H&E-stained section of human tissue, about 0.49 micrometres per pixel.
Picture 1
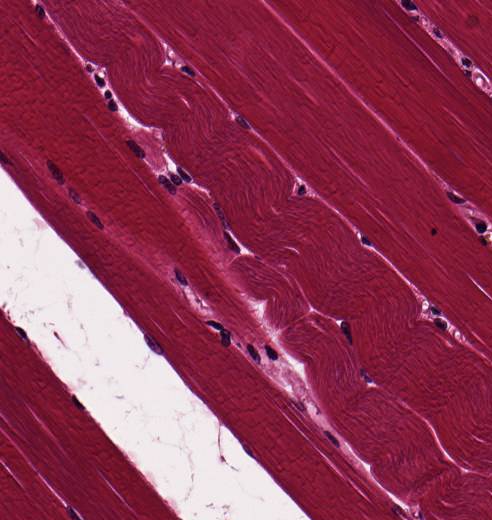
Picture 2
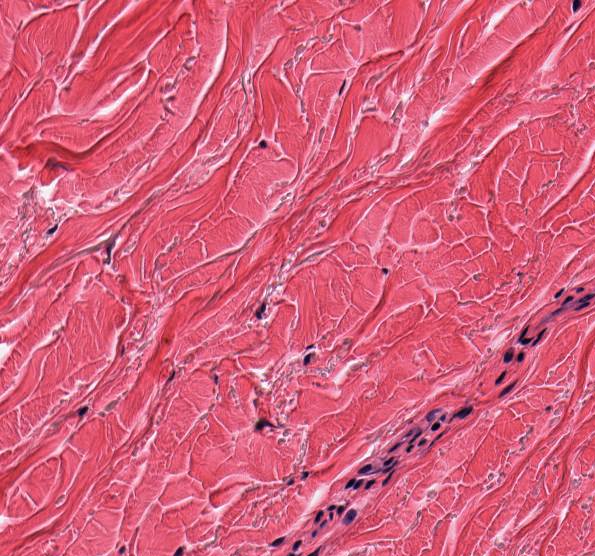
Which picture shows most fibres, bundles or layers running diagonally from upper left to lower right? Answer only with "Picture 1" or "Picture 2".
Picture 1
